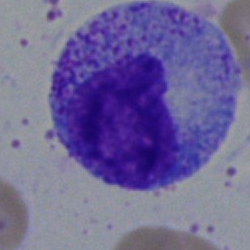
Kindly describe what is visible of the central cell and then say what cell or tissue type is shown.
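The nucleus is irregular, with a notch at its upper right edge, and lies off-centre toward the lower left of the cell. Its chromatin stains dark purple and appears dense and blotchy. The cytoplasm is pale blue. This cell is a myelocyte.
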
